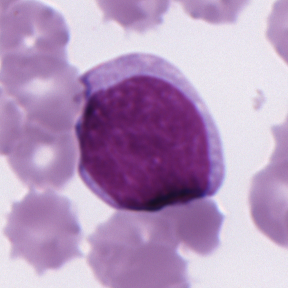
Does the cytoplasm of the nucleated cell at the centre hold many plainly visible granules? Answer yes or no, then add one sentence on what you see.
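No. No granules can be seen in the cytoplasm.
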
